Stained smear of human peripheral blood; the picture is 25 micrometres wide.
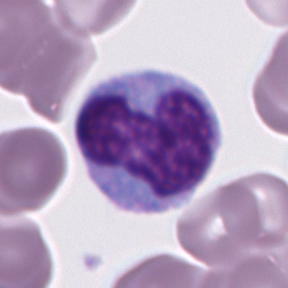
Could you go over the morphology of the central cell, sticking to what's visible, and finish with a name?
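The cell's outline is round and smooth. Its nucleus lies across the middle of the cell, with cytoplasm showing both above and below it. No nucleoli can be seen within the nucleus. The cytoplasm has a fine dusty texture, without coarse granules. The cell is a monocyte.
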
